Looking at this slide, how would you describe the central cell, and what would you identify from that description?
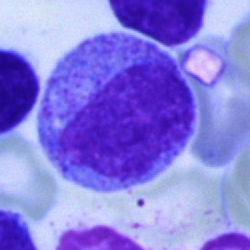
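Notice the nucleus sitting off-centre, toward the lower right of the cell. The cytoplasm makes a rim around it, widest on the upper-left side, with fine purple-red granules scattered through. Just outside the upper-right edge lies a small pink square object. It's a promyelocyte.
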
